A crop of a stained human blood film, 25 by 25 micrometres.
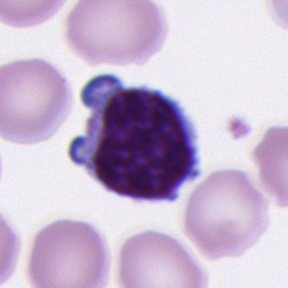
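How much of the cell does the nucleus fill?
Most of it, leaving just a scant rim of cytoplasm.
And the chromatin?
Dark purple and densely clumped, with no nucleoli to be seen in the nucleus.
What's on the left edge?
Two small rounded blue blebs bulging out from it.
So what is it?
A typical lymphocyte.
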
